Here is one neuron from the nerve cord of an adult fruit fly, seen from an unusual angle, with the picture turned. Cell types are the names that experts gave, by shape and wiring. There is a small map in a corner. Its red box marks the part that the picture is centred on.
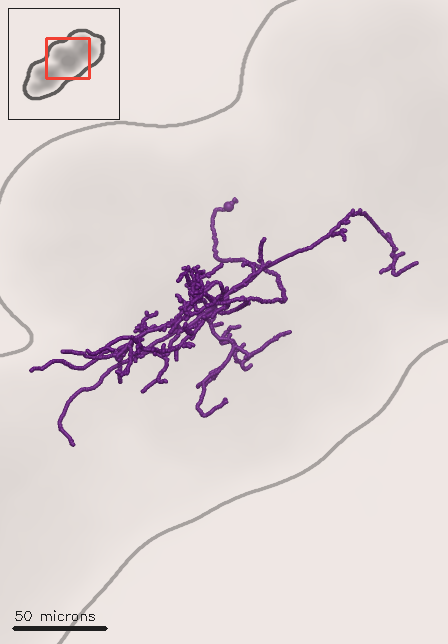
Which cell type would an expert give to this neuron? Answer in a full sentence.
The cell type is IN02A026.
